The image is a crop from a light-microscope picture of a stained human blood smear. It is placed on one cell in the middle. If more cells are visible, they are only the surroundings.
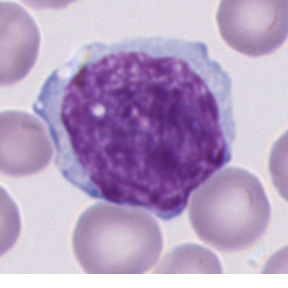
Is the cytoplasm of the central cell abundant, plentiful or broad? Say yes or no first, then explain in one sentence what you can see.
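No. The cytoplasm forms a narrow rim that is widest along the upper left side.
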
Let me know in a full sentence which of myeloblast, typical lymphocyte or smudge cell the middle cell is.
Looking at the middle of the crop, the cell there is a myeloblast.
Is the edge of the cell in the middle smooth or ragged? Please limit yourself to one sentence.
A smooth outline is absent here, replaced by ragged stretches or projections.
